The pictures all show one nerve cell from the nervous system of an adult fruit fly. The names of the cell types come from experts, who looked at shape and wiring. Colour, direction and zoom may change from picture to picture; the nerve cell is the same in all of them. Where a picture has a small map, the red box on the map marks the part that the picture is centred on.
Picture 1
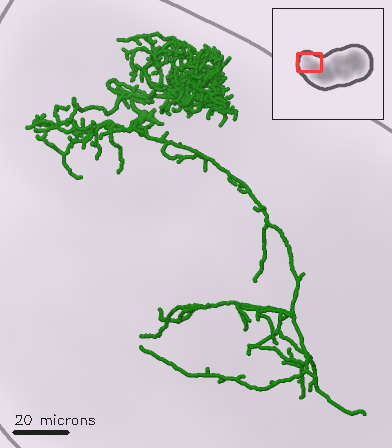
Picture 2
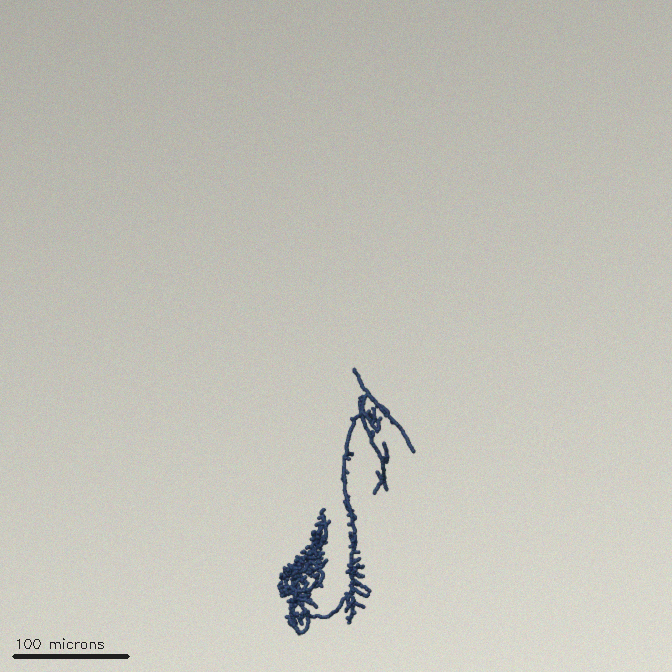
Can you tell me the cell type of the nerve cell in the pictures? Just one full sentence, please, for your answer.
It is INXXX237 that is the cell type of the nerve cell.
